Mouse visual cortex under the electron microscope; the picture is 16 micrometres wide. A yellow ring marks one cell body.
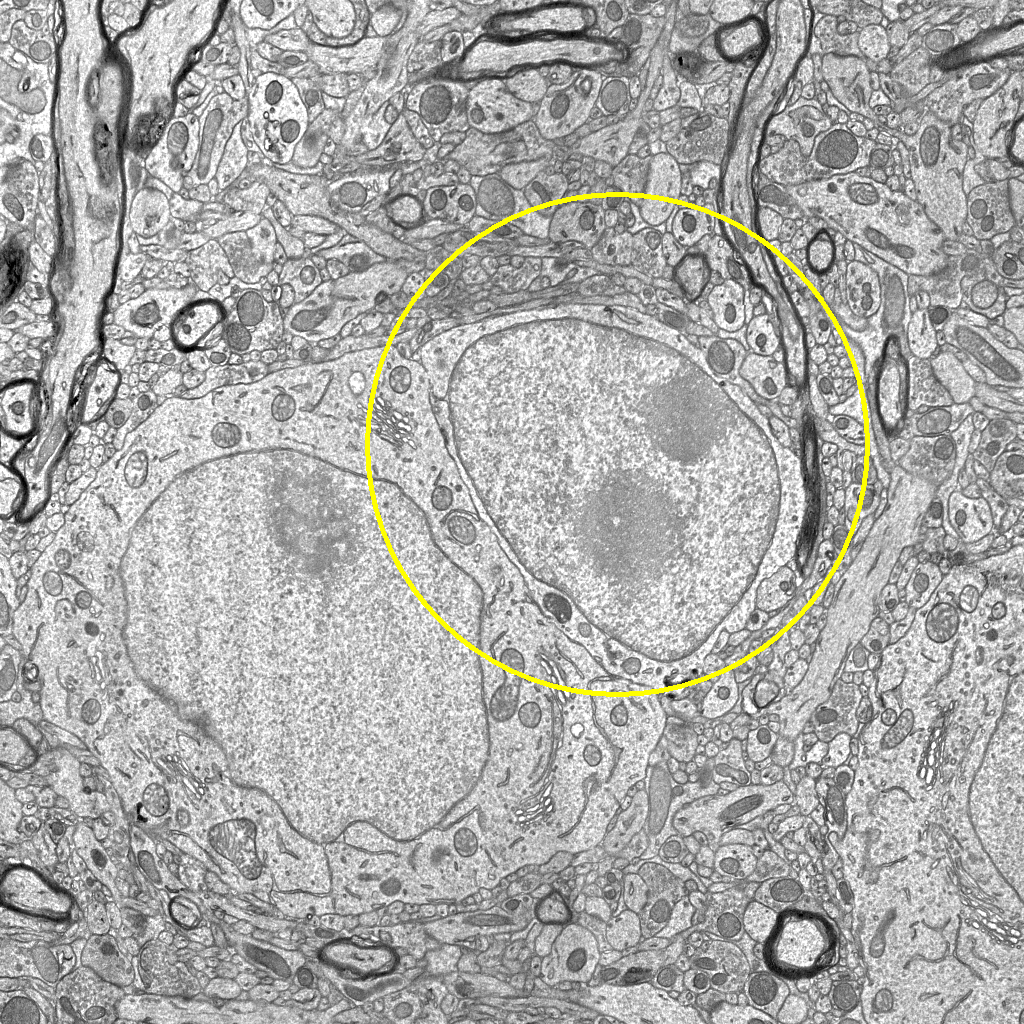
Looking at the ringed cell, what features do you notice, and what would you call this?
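Tracing the nuclear envelope, I find it smooth, with no deep infoldings. Its chromatin is pale and finely granular, lacking any thick dark band along the envelope. Two large, diffuse grey patches sit within, one toward the upper right, one near the centre. So: an oligodendrocyte.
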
